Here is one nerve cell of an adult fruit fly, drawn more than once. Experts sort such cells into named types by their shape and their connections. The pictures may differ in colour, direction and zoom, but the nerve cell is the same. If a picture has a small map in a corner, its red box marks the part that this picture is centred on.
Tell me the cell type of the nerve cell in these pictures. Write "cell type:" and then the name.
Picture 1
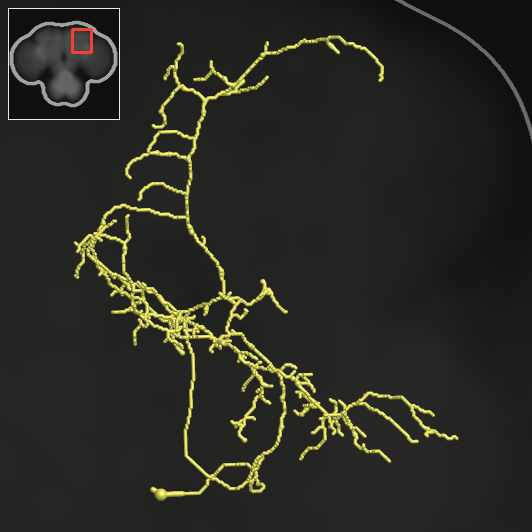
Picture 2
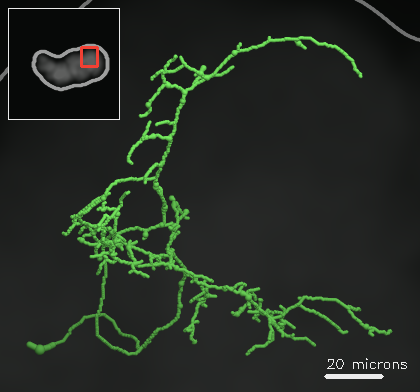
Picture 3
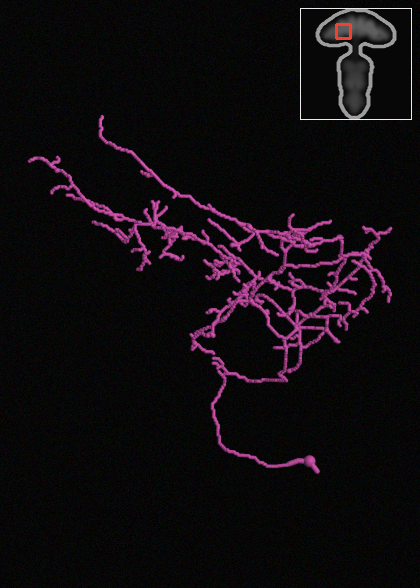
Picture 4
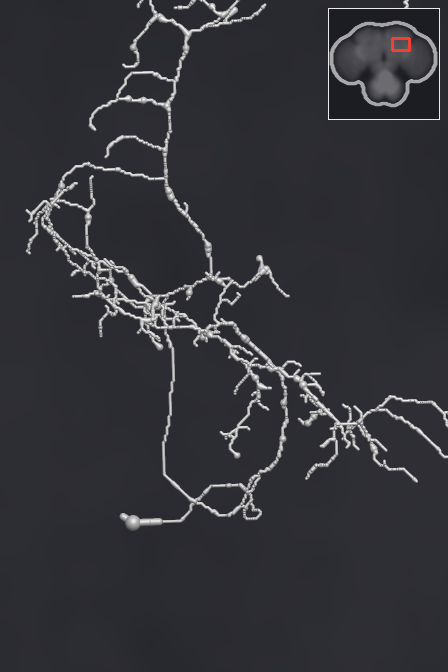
cell type: PLP181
